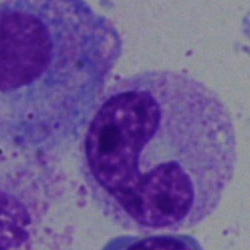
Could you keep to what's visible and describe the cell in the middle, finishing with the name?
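You'll notice the nucleus bends into a C shape, with a deep notch opening toward the right. There's plenty of cytoplasm, pale pinkish-lilac, with fine pinkish-purple granules scattered through it. Near the right edge of the cell sits one small clear vacuole. That one's a band neutrophil.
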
